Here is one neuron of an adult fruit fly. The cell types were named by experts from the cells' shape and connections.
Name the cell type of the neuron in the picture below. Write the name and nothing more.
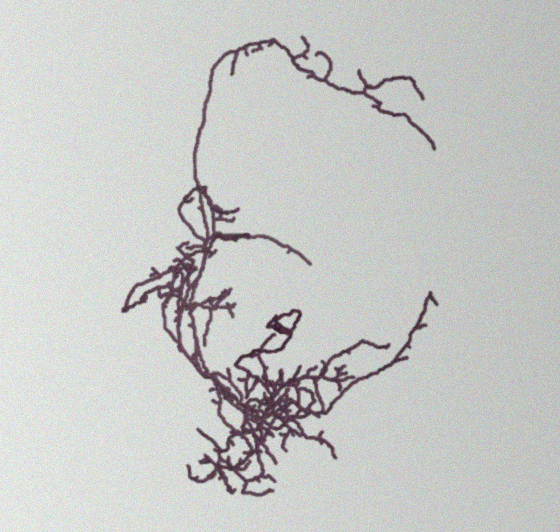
pC1_16a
